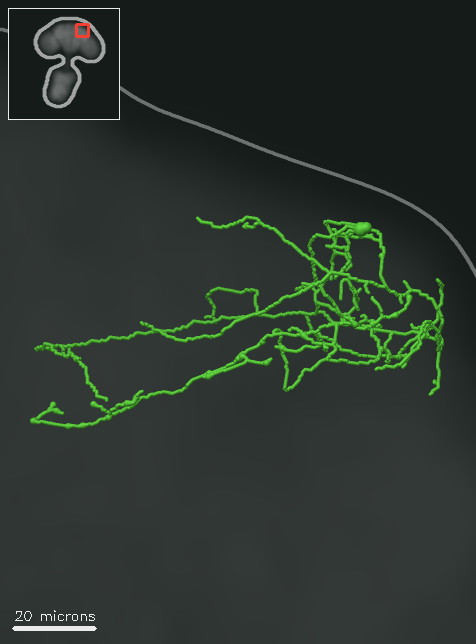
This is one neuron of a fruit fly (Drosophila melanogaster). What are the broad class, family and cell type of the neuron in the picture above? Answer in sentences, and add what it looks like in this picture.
Its broad class is central-brain intrinsic neuron. Its family is hemilineage SLPad1_anterior. Its cell type is CB3276. It lies in the brain. By the scale bar it is about 100 microns wide in this view. Dozens of branch ends can be seen.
